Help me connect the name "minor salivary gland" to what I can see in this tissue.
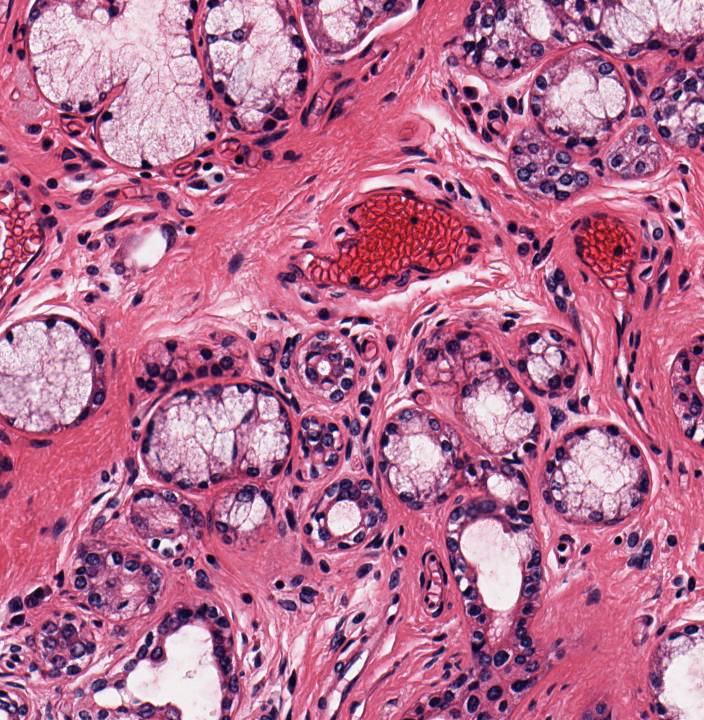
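Name: minor salivary gland.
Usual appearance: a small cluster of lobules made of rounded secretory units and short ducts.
Fits: rounded glandular units fill most of the field, separated by bands of stroma. Fits: small ducts near the centre, each a single layer of cuboidal cells around a small round lumen. Also present: dense pink collagen stroma between the glands, with scattered spindle-shaped nuclei. Upper half: two vessels tightly packed with red blood cells.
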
